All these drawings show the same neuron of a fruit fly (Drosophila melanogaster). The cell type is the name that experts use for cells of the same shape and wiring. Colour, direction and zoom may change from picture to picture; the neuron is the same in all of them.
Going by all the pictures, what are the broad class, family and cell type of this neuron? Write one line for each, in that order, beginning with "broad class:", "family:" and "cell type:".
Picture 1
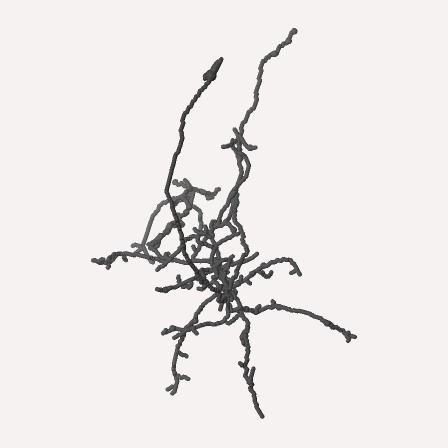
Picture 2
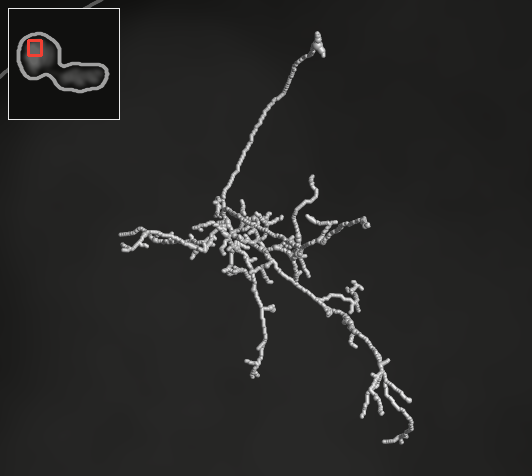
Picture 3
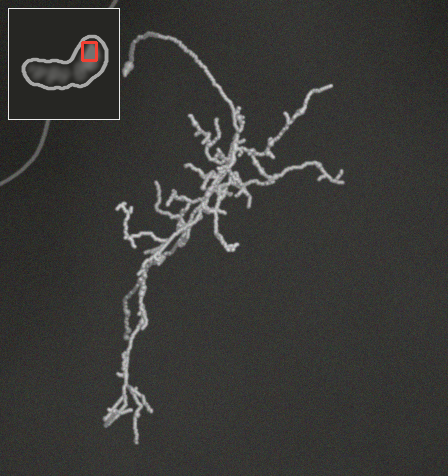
broad class: central-brain intrinsic neuron
family: hemilineage SMPp&v1_posterior
cell type: CL185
